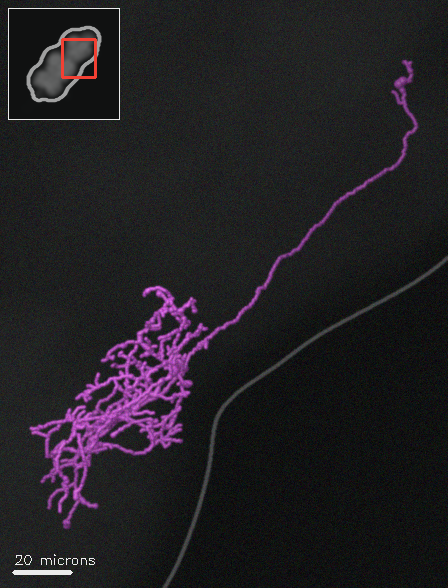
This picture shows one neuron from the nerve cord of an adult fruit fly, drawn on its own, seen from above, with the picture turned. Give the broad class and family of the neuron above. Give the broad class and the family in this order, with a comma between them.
nerve-cord intrinsic neuron, hemilineage 16B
